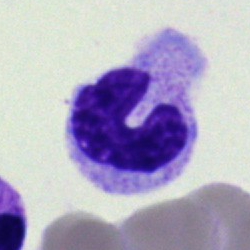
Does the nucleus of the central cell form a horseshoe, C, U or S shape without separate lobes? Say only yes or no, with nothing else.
Yes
